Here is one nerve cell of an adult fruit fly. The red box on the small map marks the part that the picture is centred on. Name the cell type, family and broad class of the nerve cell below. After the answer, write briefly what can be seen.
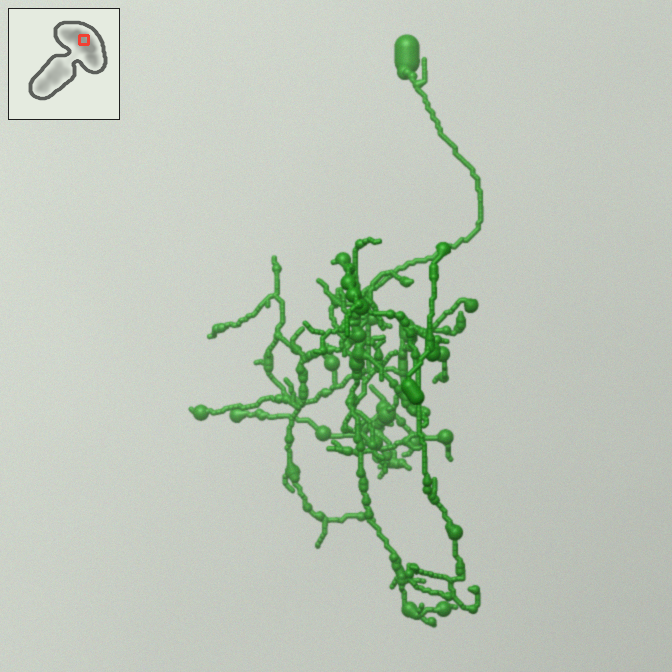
Its cell type is GNG369. Its family is hemilineage TRdl_b. Its broad class is central-brain intrinsic neuron. It is in the brain and does not reach the nerve cord. Its cell body lies at the top of the picture. The picture shows dozens of branch ends.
